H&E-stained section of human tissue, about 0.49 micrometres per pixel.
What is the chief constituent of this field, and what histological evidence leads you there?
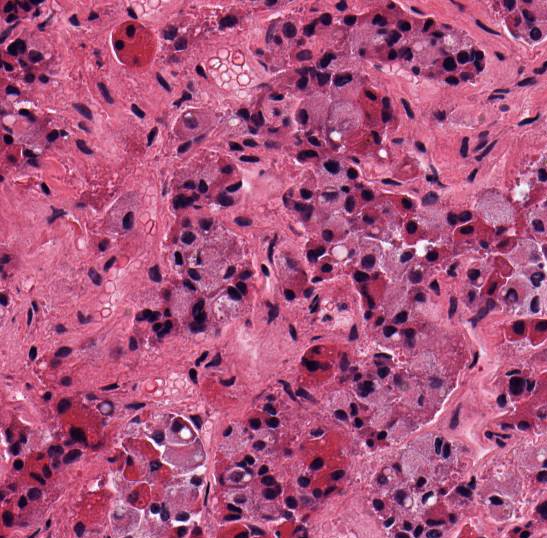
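Field: pars distalis of the pituitary. Cells: large, polygonal, abundant pale pink to grey-purple granular cytoplasm; nuclei small, dark, round to oval, far outweighed by cytoplasm.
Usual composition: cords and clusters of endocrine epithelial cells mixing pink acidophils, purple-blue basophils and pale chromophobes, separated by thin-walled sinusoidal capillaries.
No glands, tubules or lumina formed.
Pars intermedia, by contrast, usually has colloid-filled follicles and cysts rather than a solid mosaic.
Stroma: dense pink collagen with thin dark spindle nuclei, broadest on the left.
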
